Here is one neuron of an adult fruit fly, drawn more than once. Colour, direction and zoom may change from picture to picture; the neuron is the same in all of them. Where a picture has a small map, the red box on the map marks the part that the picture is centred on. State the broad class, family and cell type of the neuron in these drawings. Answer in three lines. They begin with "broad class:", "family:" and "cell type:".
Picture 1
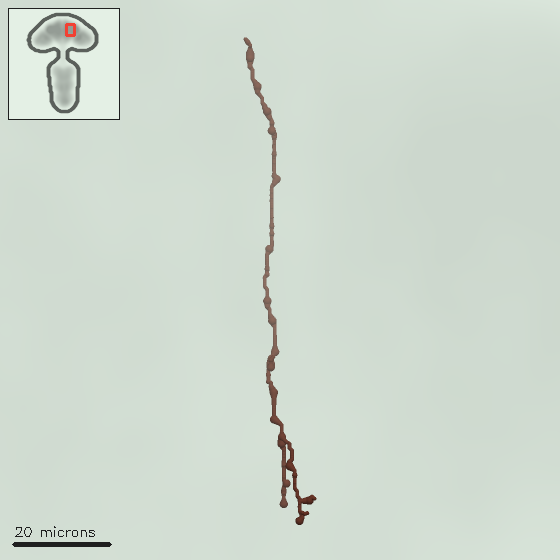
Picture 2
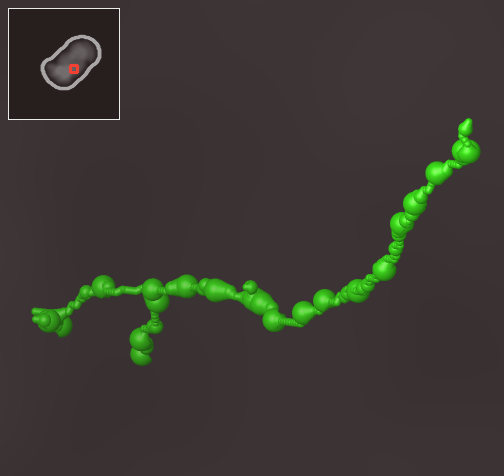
broad class: sensory neuron entering the brain
family: class mechanosensory
cell type: JO-B3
